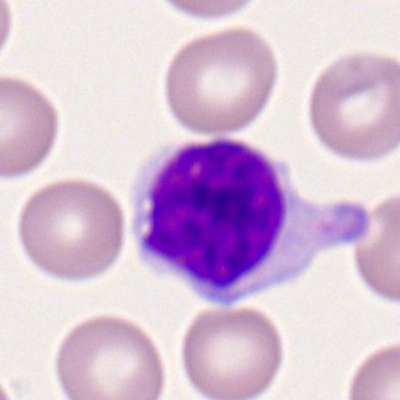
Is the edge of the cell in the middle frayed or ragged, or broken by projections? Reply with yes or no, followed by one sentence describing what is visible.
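Yes. The outline of the cell is irregular rather than smoothly round.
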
